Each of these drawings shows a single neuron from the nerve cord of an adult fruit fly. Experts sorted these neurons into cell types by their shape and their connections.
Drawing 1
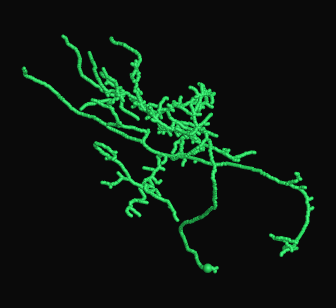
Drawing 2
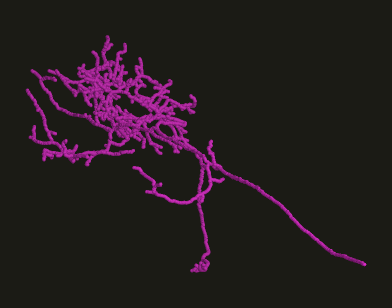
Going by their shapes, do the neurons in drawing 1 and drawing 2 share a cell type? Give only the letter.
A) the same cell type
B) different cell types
A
